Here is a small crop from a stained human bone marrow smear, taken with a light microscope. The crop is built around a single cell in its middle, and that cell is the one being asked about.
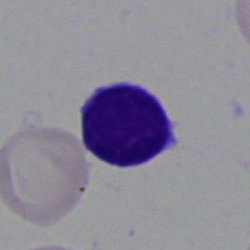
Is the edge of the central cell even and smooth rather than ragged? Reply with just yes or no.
No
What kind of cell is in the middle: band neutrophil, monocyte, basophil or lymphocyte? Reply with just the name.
lymphocyte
